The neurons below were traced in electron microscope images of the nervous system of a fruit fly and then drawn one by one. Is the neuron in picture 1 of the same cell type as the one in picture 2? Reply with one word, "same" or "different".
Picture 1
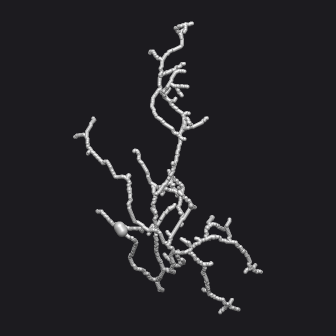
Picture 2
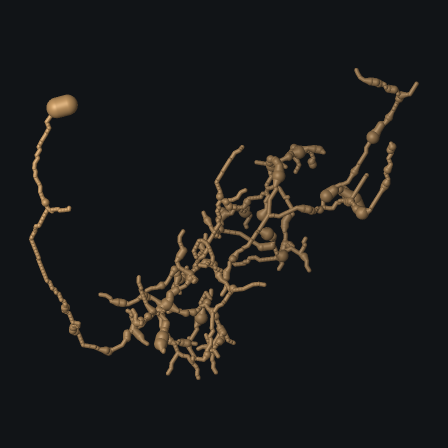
same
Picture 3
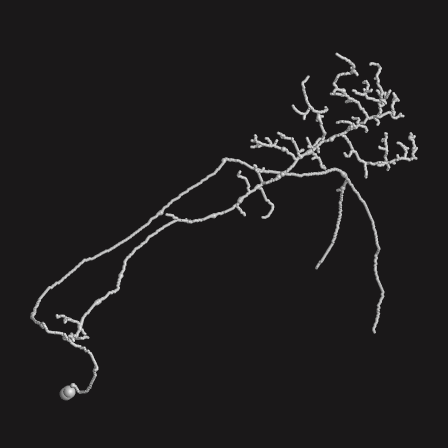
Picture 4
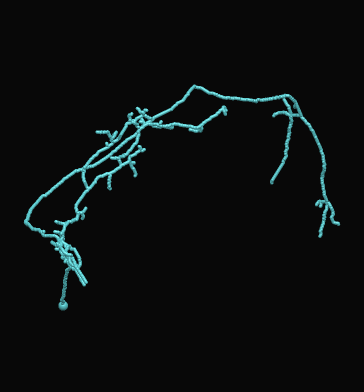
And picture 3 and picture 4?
same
